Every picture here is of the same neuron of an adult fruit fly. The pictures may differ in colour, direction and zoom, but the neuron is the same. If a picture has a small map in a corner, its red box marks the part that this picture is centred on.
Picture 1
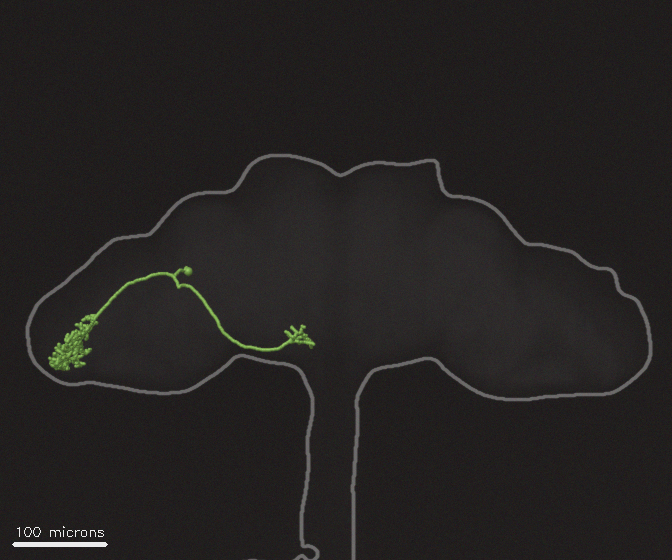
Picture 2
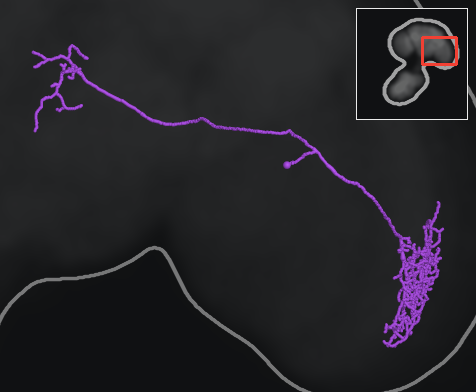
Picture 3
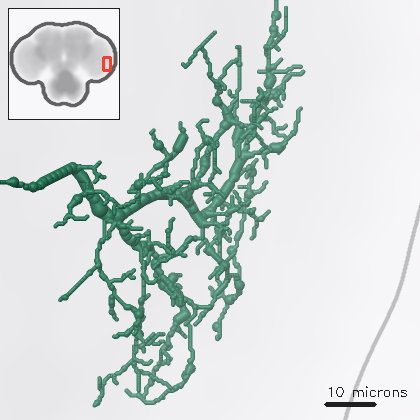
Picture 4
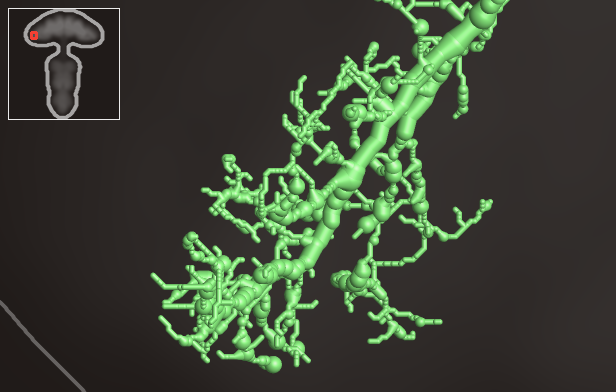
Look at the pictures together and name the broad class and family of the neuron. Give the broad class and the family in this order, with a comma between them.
visual projection neuron, MeVP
